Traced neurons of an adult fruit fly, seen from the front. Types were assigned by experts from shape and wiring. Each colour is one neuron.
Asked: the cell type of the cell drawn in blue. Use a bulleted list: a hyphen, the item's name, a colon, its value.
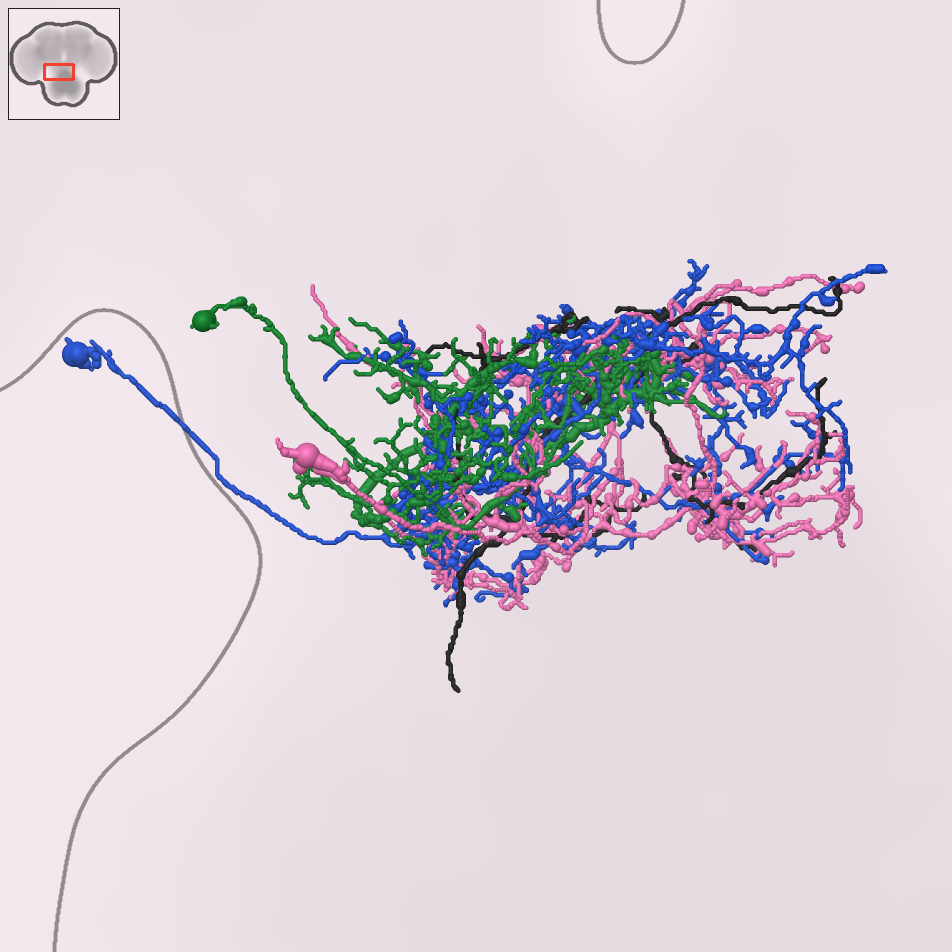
- cell type: GNG053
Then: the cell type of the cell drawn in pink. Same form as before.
- cell type: GNG456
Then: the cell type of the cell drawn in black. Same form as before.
- cell type: GNG643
